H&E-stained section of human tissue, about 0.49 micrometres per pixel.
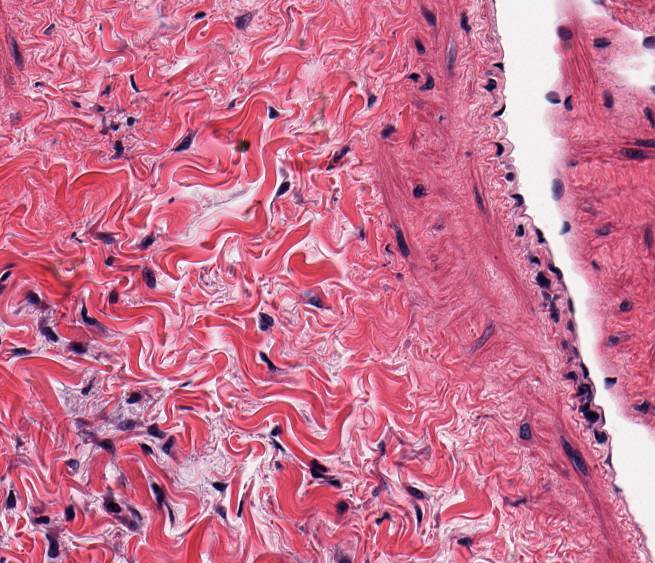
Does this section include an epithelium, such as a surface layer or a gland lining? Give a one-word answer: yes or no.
Yes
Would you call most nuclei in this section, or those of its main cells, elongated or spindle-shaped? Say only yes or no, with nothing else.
Yes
